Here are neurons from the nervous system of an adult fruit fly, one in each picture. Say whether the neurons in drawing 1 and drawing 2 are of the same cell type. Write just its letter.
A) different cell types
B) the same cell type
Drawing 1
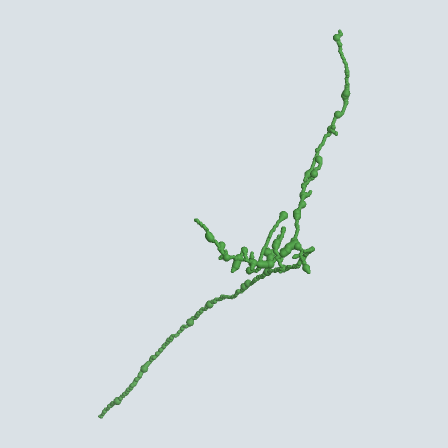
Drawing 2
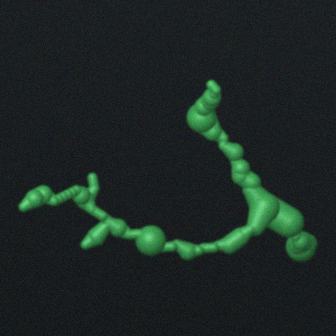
A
